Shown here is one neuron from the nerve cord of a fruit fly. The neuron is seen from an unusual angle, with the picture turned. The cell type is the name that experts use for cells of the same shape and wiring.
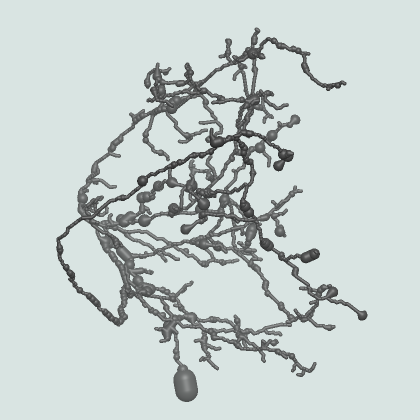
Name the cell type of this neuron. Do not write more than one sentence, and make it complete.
It is IN09A071 that is the cell type of the neuron.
